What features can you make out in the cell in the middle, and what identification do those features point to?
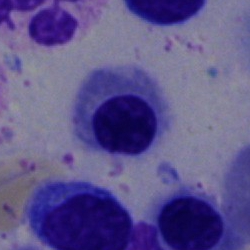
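Looking at the nucleus first: the chromatin is dense and deep purple, and I can't make out any nucleoli. Around it runs a moderate rim of pale greyish-blue cytoplasm, widest above, with no visible granules. So this is an erythroblast.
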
